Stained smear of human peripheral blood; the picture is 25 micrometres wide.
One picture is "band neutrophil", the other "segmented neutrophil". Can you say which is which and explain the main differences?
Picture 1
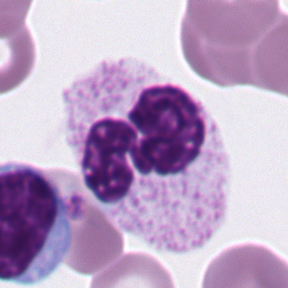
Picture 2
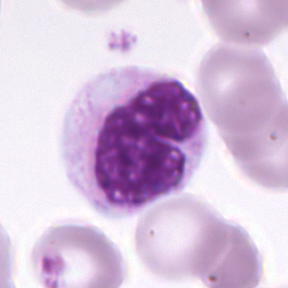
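In picture 1 is a segmented neutrophil; picture 2 holds a band neutrophil. Nucleus first. In the band neutrophil it is folded, with a deep cleft entering from its right side, and it lies toward the lower right of the cell.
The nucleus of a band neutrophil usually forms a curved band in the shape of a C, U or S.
In the segmented neutrophil the chromatin is dark purple and coarsely clumped, and no nucleoli are visible. Cytoplasm next. It is abundant and very pale in the segmented neutrophil, and pale greyish-blue in the band neutrophil. Then granules. Small pink-violet granules are scattered throughout the segmented neutrophil's cytoplasm and do not cover or hide the nucleus. The band neutrophil has fine pinkish-purple dust-like granules scattered through its cytoplasm. Vacuoles: none are seen in the segmented neutrophil, and no distinct ones are visible in the band neutrophil. Outline and size: the band neutrophil is roughly round and smooth, without surface projections, and about 13 micrometres across. Last, the surroundings: a small purple platelet lies just above the band neutrophil.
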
